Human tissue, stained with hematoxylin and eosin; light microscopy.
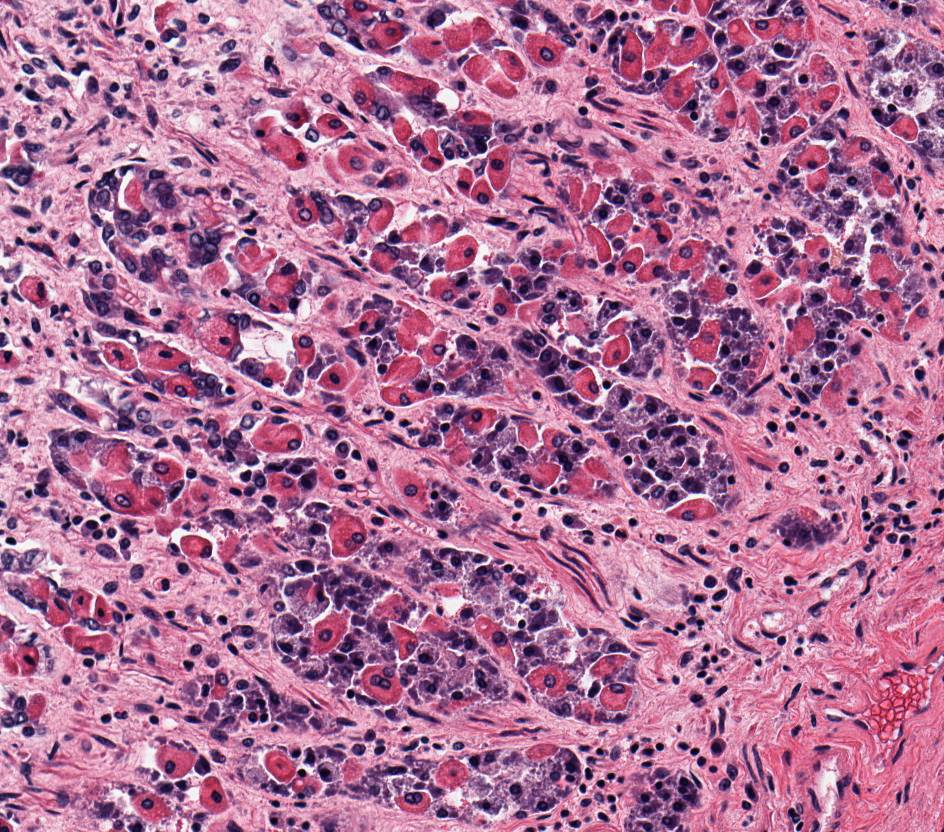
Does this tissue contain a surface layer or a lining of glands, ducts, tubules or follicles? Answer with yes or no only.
Yes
